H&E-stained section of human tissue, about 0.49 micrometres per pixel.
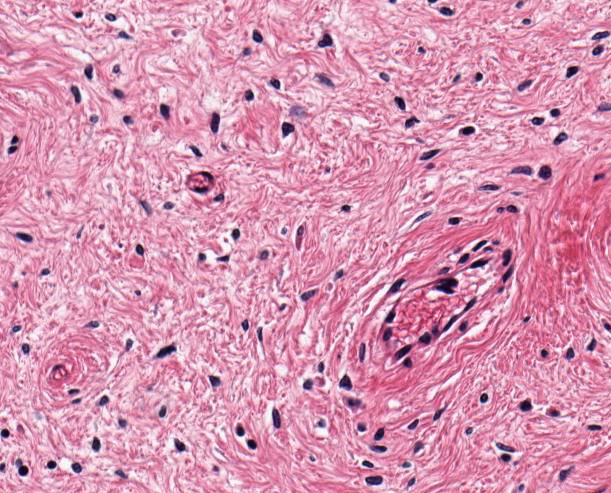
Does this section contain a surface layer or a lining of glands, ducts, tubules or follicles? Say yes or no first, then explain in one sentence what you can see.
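No. The whole field is fibrous connective tissue with no epithelium anywhere.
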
